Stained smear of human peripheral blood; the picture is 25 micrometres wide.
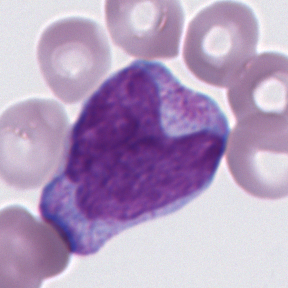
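Atypical promyelocyte. In this stained human peripheral blood smear, the nucleated cell at the centre has a nucleus that fills most of the cell, with a deep notch on its upper right side. Its pale greyish-blue cytoplasm holds fine, dust-like pinkish granules.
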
